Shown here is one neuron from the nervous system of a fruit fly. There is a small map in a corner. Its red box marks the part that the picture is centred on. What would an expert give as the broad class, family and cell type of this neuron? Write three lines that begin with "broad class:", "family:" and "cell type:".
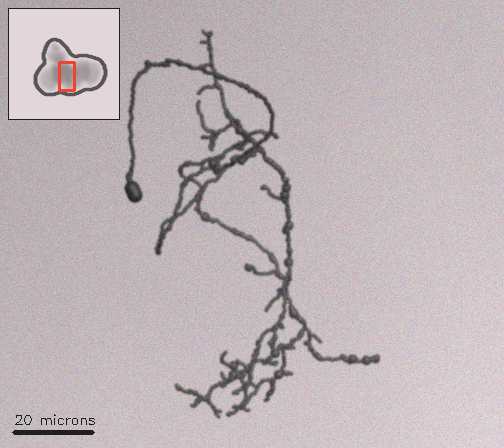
broad class: central-brain intrinsic neuron
family: hemilineage AOTUv1_ventral
cell type: PS037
